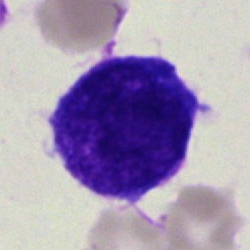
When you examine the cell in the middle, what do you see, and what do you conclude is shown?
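Its outline is roughly round, with a few slightly flattened, angular stretches. The nucleus nearly fills the cell, leaving at most a very thin cytoplasmic rim. Everything stains deep blue-purple. Lastly, thin, hair-like projections extend from the surface at several points. It is a blast.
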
